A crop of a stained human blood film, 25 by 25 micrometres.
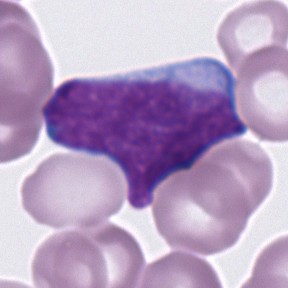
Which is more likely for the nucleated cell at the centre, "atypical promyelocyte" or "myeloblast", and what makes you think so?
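Myeloblast, not atypical promyelocyte. Cell about 18 by 14 micrometres. Short blunt tail-like projection extending down from the lower edge. Chromatin finely granular and evenly spread, without coarse dark clumps. Cytoplasm pale blue, its widest band at the upper right.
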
